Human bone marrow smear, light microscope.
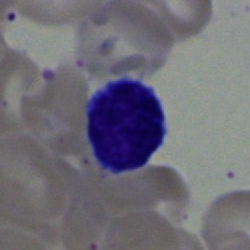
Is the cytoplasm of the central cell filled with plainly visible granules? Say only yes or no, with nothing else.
No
